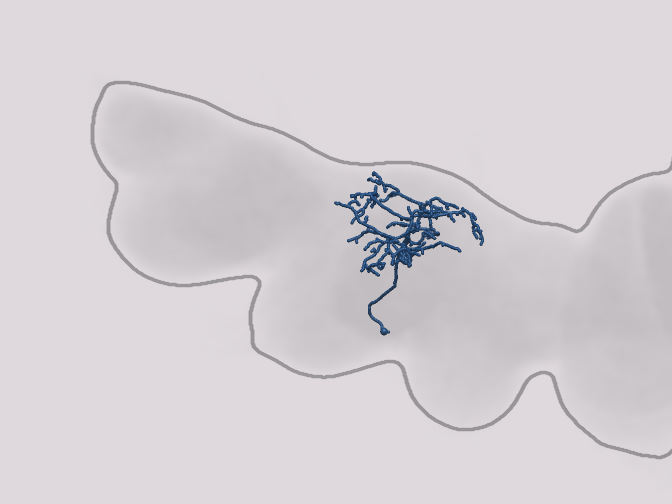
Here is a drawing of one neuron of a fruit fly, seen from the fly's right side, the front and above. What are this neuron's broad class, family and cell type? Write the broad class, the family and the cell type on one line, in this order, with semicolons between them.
nerve-cord intrinsic neuron; hemilineage 00A; IN00A057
